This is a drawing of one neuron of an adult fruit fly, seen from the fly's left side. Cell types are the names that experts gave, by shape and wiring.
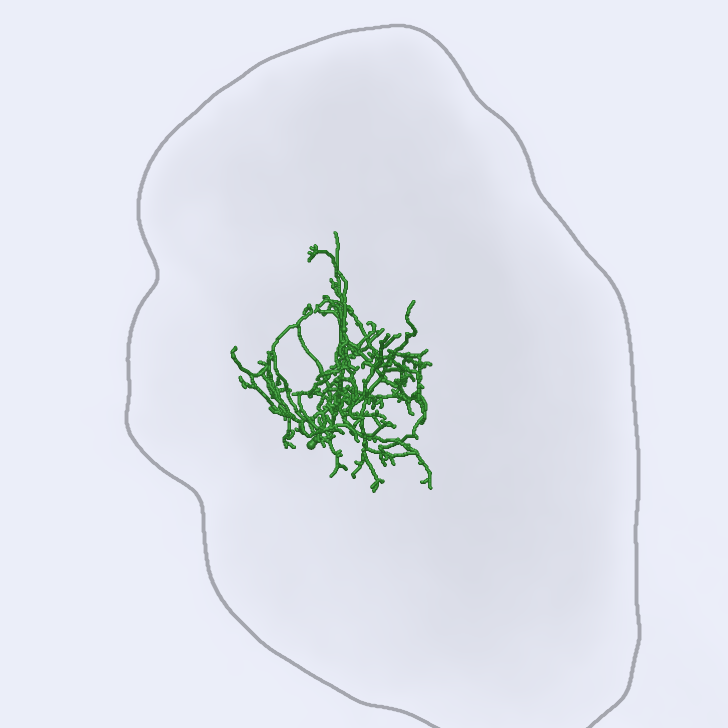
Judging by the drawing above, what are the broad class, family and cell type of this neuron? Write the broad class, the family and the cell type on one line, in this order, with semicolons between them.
central-brain intrinsic neuron; hemilineage VLPl&p2_lateral; AVLP126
